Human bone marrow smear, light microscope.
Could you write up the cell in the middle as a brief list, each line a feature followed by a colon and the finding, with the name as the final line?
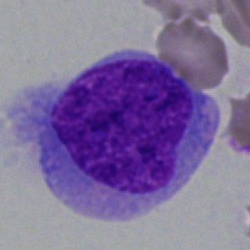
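Chromatin: deep purple and clumped, with small paler spaces between clumps
Nucleus: fills most of the cell
Cytoplasm rim: widest below the nucleus
Granules: none seen in the cytoplasm
Left side: a pale, ragged fringe of cytoplasm
Name: blast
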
